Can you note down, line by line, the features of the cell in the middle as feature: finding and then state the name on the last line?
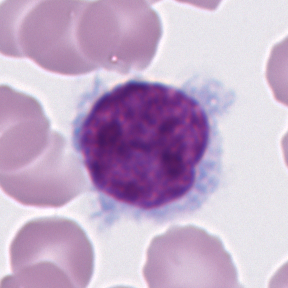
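Nucleus: fills most of the cell
Chromatin: mottled, with darker clumps scattered through it
Cytoplasm: pale blue
Edge: fine, ragged, hair-like projections fringing the cytoplasm
Name: hairy cell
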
